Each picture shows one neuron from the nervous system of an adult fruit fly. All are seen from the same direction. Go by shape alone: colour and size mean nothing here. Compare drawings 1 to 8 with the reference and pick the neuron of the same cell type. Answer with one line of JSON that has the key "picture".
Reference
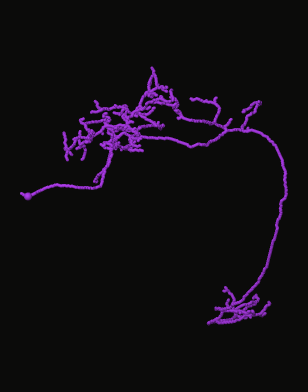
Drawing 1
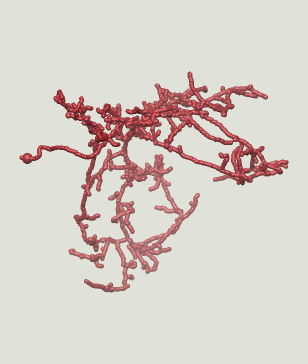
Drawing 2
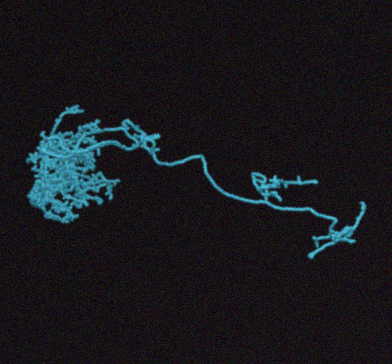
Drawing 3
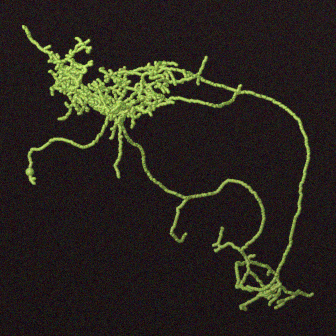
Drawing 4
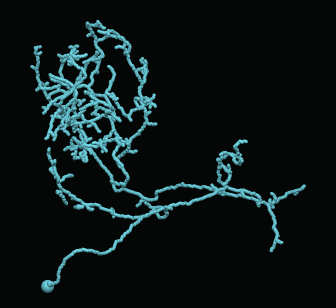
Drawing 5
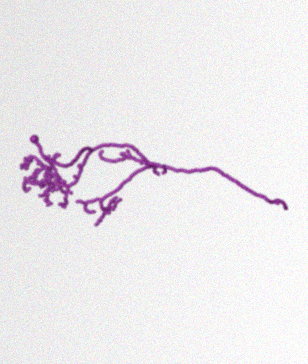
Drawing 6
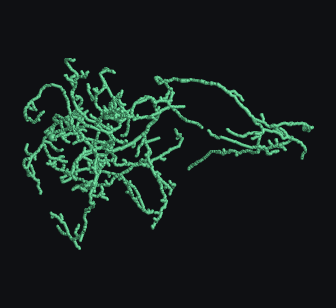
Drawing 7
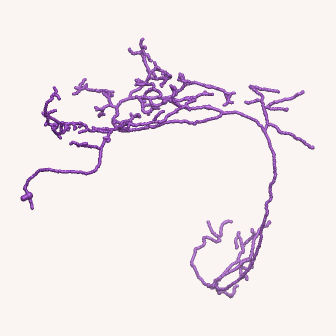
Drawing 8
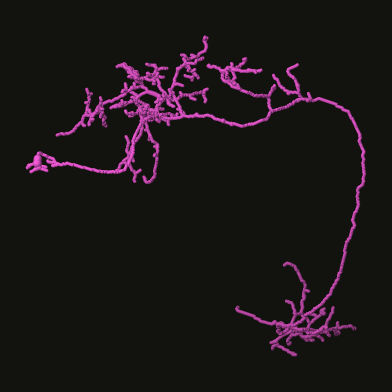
{"picture": 8}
